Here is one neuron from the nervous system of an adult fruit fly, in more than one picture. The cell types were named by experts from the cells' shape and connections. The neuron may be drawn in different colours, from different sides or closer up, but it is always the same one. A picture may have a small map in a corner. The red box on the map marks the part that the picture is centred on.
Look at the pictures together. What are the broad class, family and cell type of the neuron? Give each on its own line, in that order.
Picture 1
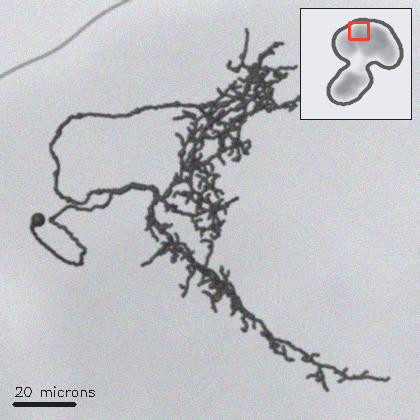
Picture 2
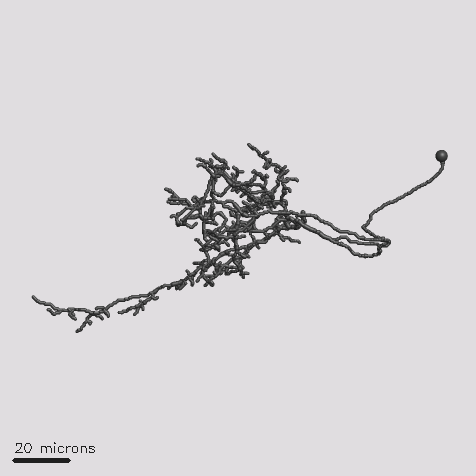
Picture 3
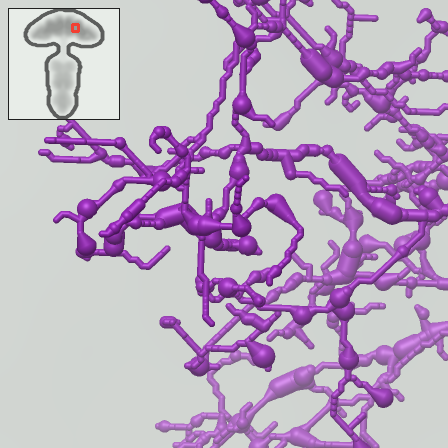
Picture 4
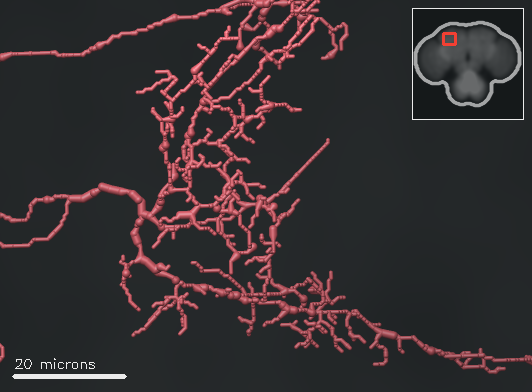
central-brain intrinsic neuron
hemilineage LHa2
SLP094_c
